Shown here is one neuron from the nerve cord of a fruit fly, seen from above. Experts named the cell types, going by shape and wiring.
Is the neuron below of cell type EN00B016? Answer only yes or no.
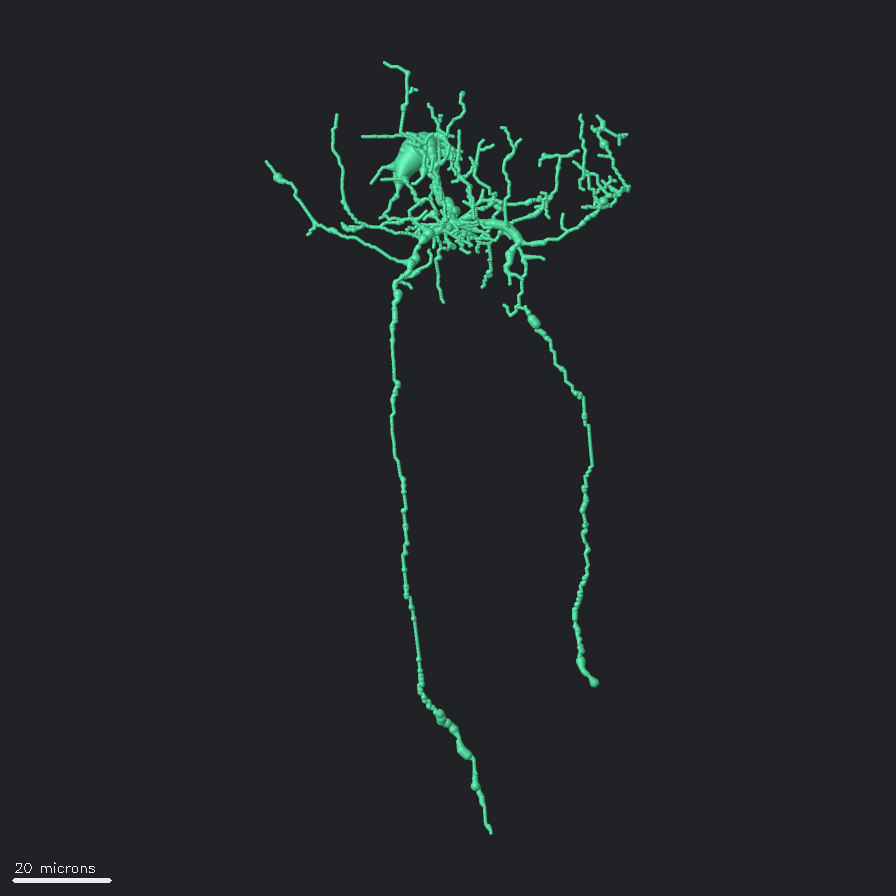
no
